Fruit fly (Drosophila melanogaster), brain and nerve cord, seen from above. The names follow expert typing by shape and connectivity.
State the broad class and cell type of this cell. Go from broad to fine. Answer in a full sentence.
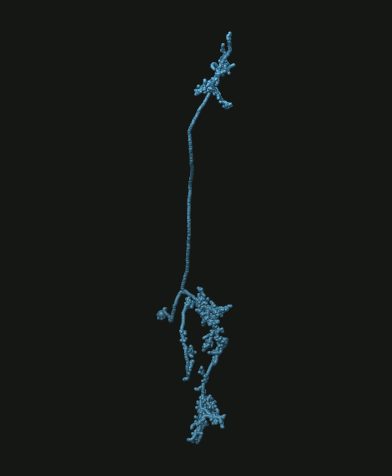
An ascending neuron, type ANXXX131.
